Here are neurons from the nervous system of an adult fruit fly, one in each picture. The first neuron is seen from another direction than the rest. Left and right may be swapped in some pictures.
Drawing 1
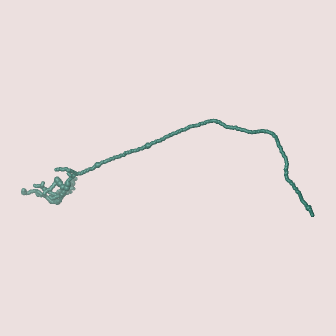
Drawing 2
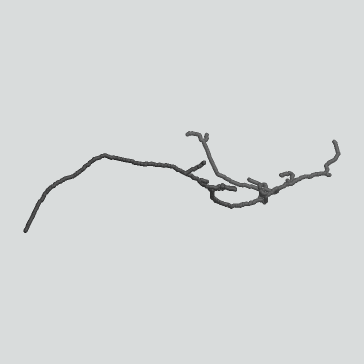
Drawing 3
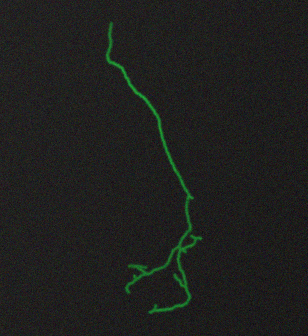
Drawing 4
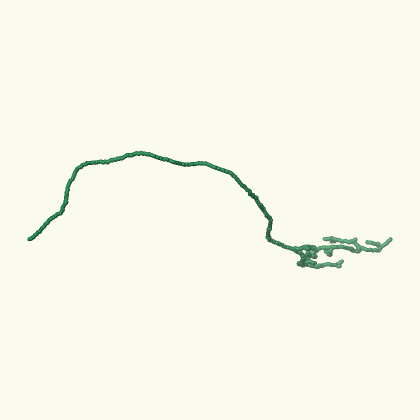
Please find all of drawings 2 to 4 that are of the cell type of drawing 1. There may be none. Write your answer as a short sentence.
Drawing 3 and drawing 4 are of the same cell type.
